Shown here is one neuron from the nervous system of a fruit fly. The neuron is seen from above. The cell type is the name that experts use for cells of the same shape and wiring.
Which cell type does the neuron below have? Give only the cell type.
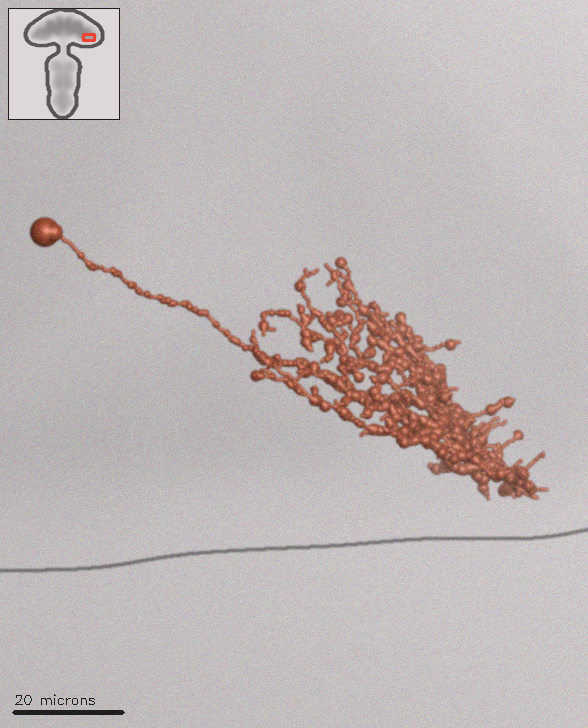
Pm7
